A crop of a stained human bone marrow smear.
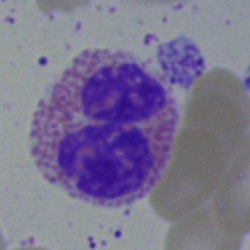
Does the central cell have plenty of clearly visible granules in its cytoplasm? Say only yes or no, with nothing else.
Yes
